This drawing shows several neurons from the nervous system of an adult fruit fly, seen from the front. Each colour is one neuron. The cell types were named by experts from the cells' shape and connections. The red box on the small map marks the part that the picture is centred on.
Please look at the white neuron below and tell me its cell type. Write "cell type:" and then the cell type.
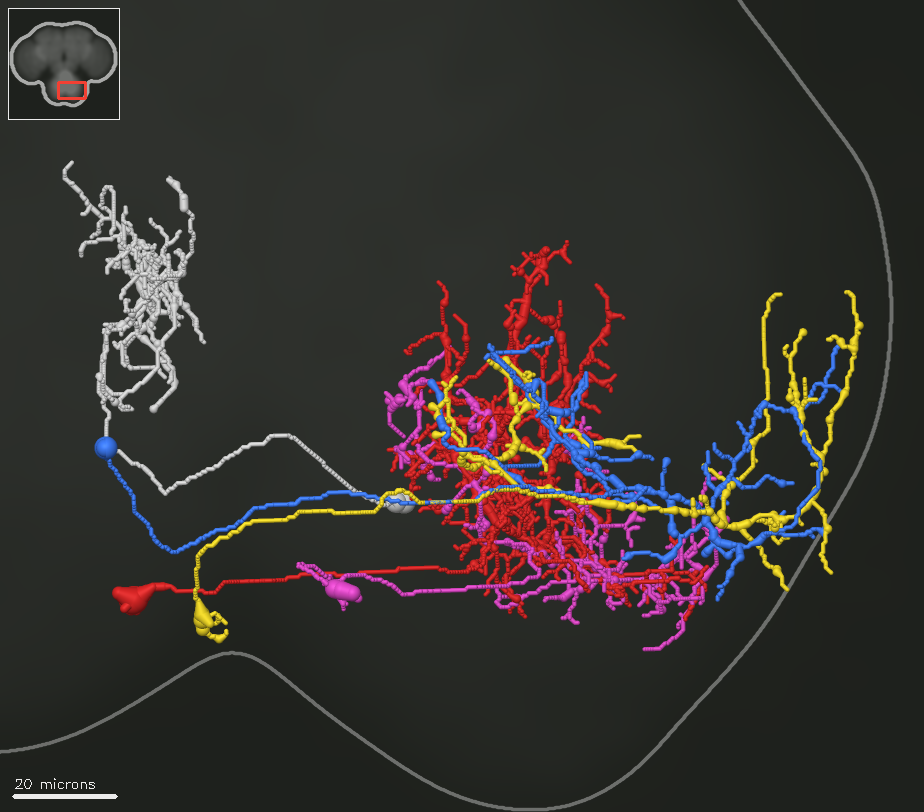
cell type: IN14A056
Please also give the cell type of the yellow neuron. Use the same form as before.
cell type: IN14A089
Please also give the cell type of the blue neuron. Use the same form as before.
cell type: IN14A069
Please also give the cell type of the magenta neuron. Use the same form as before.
cell type: IN14A046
